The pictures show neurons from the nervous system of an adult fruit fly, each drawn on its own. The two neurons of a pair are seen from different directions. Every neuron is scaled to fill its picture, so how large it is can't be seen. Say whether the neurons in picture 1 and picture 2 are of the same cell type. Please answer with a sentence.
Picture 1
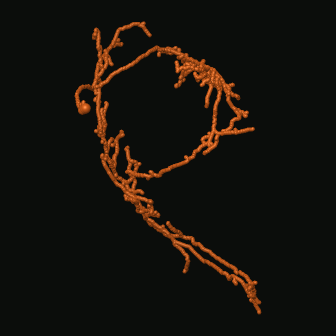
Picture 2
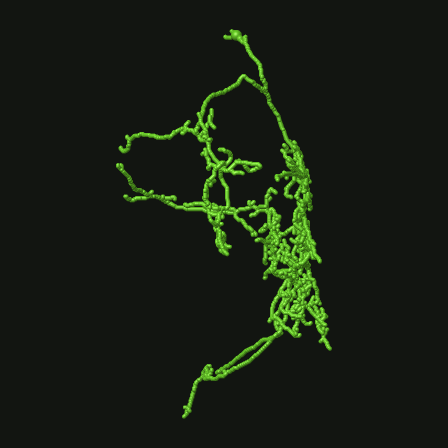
They are of different cell types.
